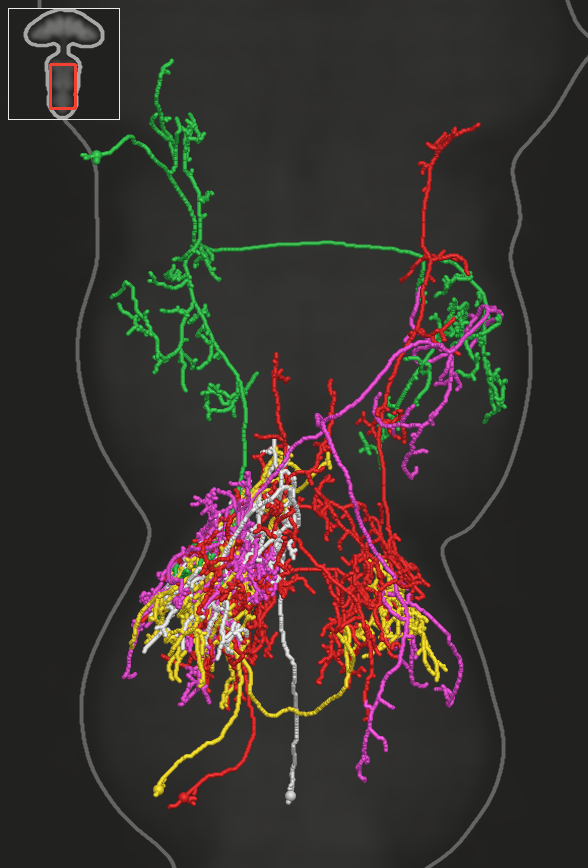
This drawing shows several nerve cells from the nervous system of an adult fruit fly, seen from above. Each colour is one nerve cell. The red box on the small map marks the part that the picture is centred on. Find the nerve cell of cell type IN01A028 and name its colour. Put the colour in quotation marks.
"yellow"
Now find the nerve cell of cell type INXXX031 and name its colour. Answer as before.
"red"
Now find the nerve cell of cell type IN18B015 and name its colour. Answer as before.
"magenta"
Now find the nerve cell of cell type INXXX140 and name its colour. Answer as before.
"white"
